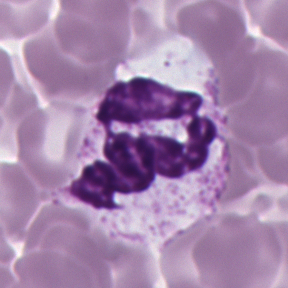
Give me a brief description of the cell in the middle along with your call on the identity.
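Its nucleus is divided into at least three lobes, joined one to the next in a winding chain, and no nucleoli are visible within it. Fine pinkish-violet granules lie scattered through the cytoplasm, which shows no clear vacuoles. This is a segmented neutrophil.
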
